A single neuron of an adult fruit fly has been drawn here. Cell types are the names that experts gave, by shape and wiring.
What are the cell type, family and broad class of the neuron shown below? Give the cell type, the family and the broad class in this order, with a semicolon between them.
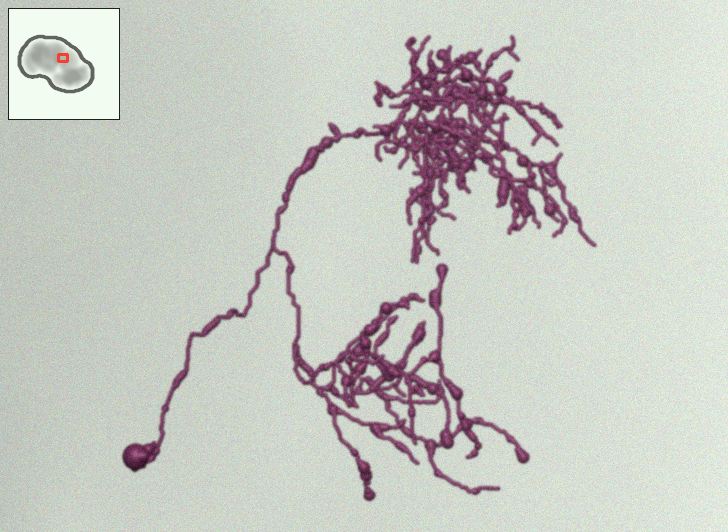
Li13; Li; optic-lobe intrinsic neuron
